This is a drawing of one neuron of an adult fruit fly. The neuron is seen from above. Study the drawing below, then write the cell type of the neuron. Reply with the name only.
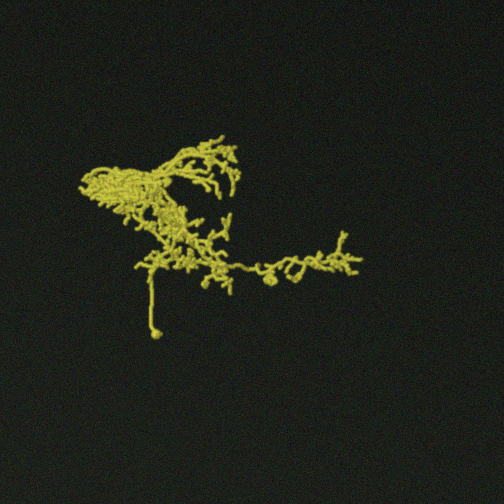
AOTU101m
